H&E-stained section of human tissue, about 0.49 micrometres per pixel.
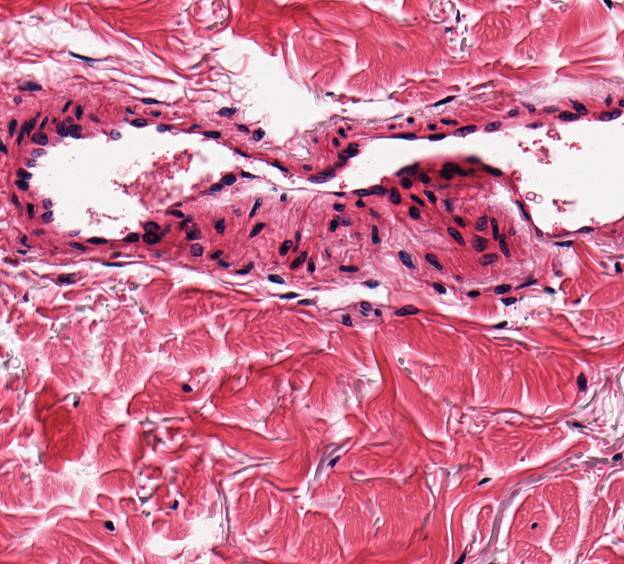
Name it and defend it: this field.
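The tissue shown is chiefly dermis. Bright pink fibre bundles cut in many planes make up the lower two-thirds, with sparse nuclei among them.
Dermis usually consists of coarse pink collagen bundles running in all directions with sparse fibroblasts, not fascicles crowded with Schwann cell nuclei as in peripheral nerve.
Narrow white clefts separate many bundles; no fat cells are present.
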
